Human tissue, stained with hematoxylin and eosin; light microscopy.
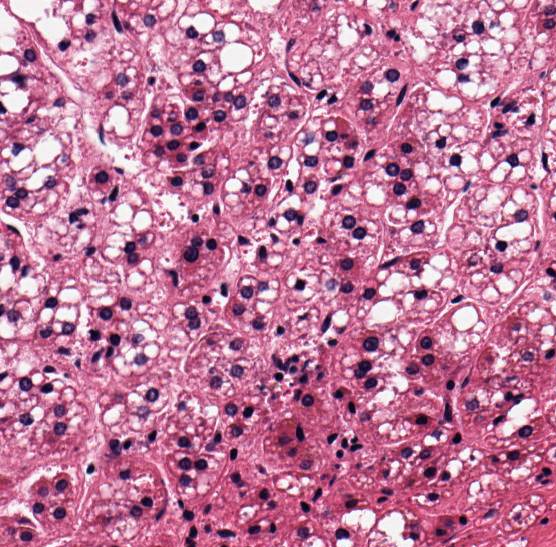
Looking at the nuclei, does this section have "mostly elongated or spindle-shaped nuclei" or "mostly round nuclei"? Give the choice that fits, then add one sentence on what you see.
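Mostly round nuclei. The nuclei of the nest cells are small, round and darkly stained.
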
